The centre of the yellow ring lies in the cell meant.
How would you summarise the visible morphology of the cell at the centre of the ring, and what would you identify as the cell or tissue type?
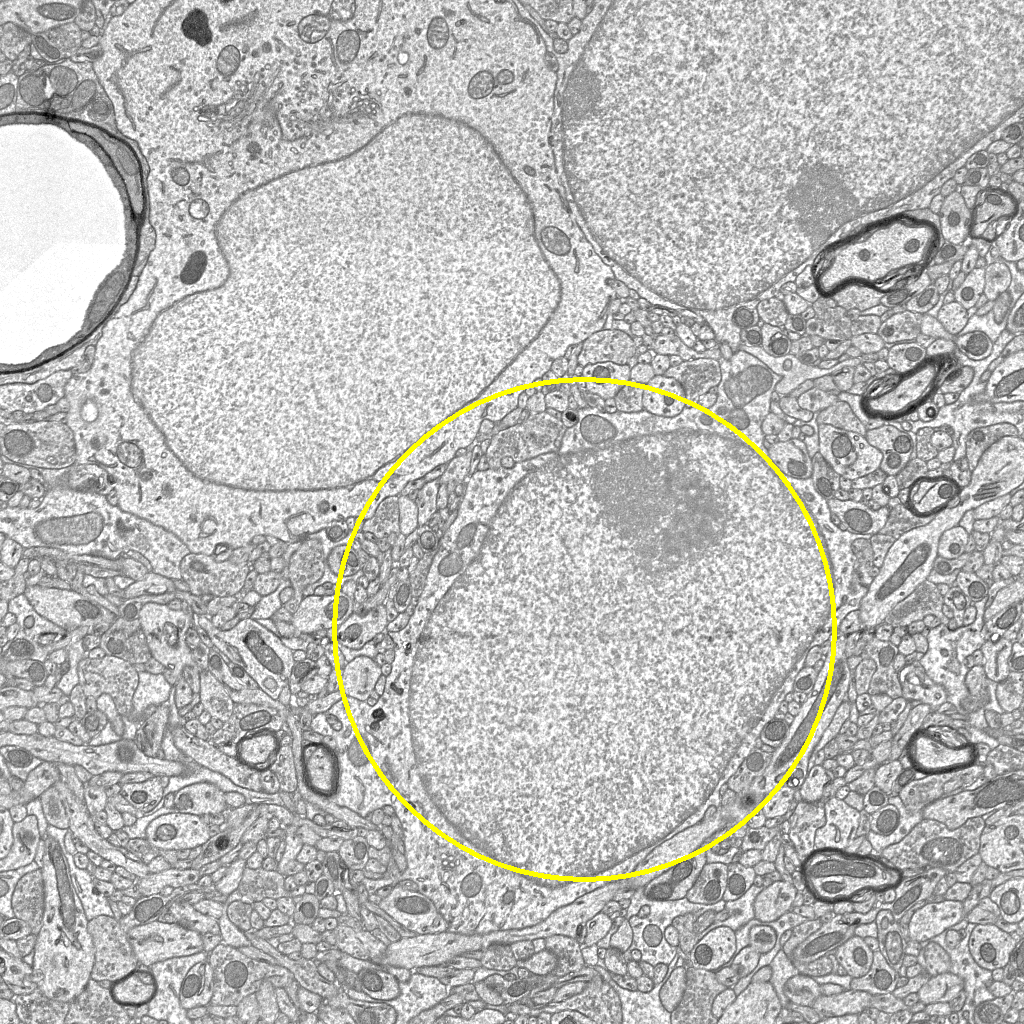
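The nuclear envelope is smooth, without deep folds or indentations. Chromatin is fine and evenly spread, with no thick dark band along the envelope. A large, irregular patch of darker grey occupies the upper part of the nucleus. The cytoplasm around the nucleus shows no stacks of rough endoplasmic reticulum. The cell is an astrocyte.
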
